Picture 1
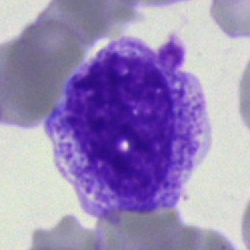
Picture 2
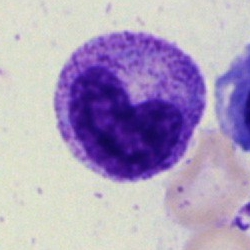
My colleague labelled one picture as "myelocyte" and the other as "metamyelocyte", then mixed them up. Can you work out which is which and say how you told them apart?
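The first picture shows a myelocyte, and the second a metamyelocyte.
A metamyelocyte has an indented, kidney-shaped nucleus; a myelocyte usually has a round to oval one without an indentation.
In the second picture the nucleus is indented, with a notch on its upper side.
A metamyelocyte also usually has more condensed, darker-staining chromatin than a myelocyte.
The chromatin in the second picture is dark purple and somewhat clumped. Its cytoplasm is plentiful, paler near the notch, and filled throughout with fine purple granules. In the first picture the outline is roughly round but slightly irregular and bumpy. Its cytoplasm holds many fine purple granules.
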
